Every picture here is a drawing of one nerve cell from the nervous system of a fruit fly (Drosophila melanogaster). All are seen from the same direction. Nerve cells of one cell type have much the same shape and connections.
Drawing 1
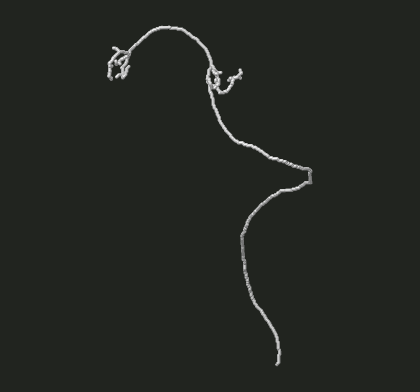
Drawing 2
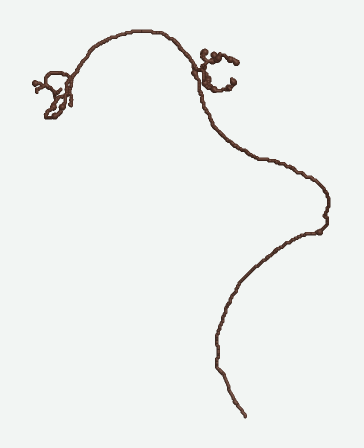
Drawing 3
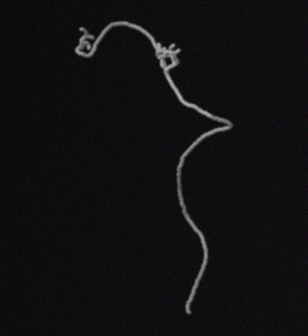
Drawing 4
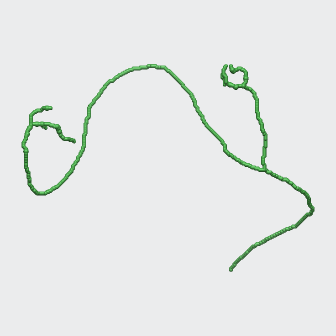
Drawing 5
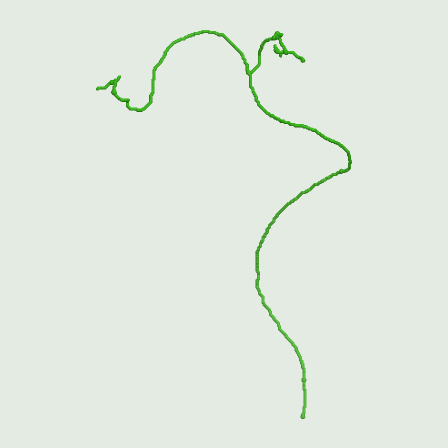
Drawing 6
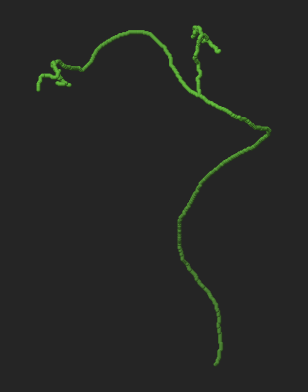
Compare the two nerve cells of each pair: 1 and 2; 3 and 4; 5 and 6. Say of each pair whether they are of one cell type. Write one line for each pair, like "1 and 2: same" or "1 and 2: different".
1 and 2: same
3 and 4: different
5 and 6: same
